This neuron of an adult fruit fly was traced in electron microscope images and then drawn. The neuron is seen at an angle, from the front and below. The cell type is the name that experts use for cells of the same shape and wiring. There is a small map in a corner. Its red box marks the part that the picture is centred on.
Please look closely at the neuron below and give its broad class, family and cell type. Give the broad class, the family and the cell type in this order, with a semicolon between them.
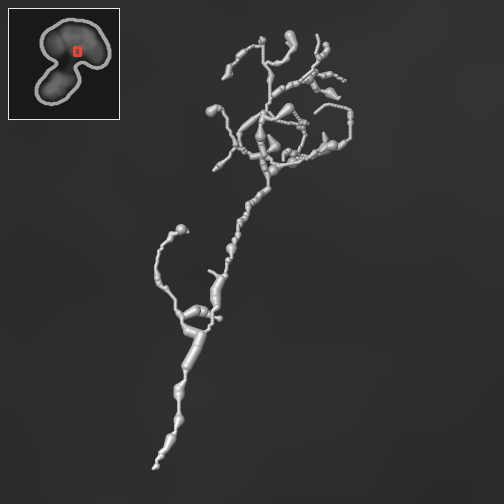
sensory neuron entering the brain; class gustatory; LB3b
